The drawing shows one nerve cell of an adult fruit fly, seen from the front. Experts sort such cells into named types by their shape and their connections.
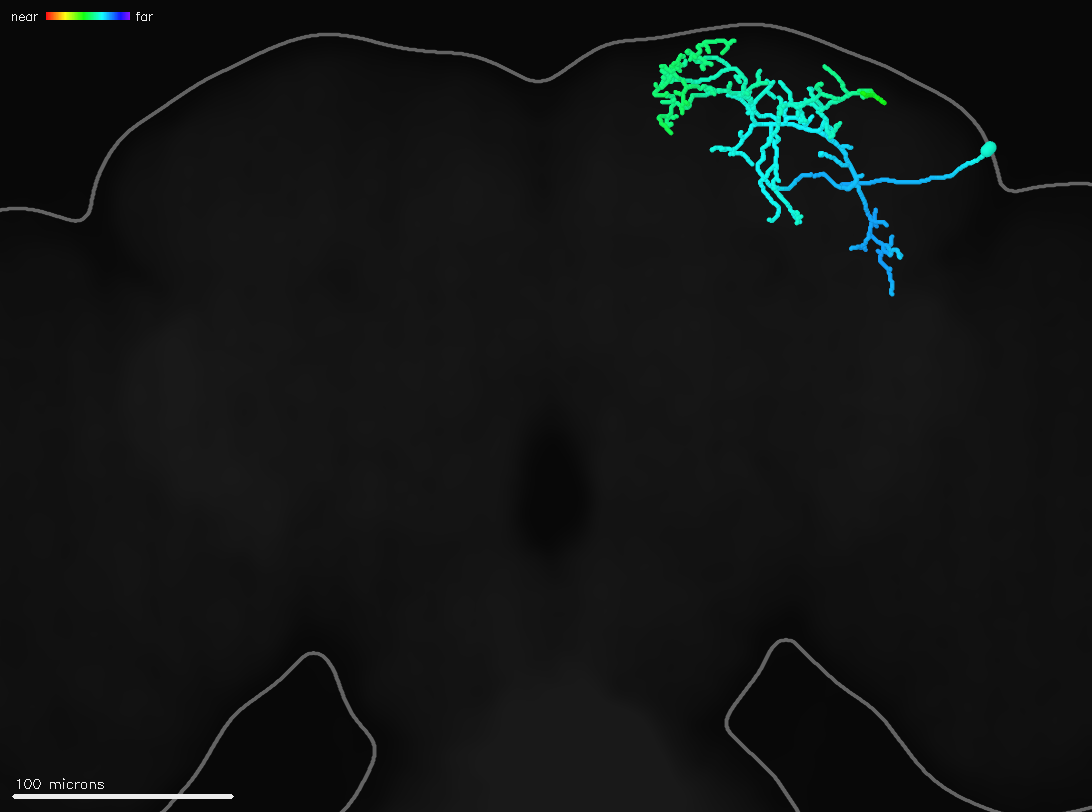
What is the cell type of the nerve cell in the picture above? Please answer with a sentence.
The cell type is SLP372.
